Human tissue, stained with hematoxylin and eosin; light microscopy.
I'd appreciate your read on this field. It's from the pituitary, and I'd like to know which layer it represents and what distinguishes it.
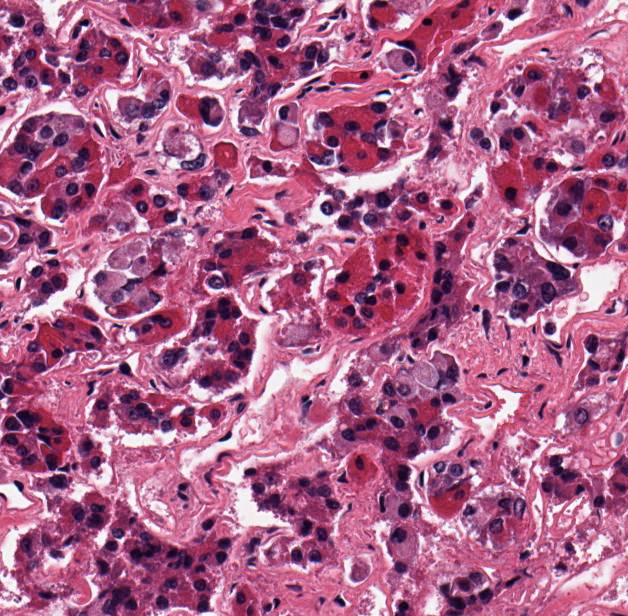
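I'd call this pars distalis. Throughout, the cells sit in small nests and clusters, and many have abundant, intensely red eosinophilic cytoplasm.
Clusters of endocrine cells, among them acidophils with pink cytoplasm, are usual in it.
Strands of wavy pink collagen with scattered slender nuclei separate the nests, and narrow white clefts, a shrinkage artefact, part many nests from that stroma.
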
